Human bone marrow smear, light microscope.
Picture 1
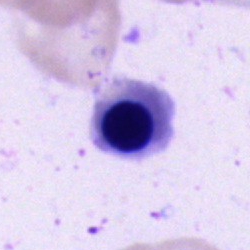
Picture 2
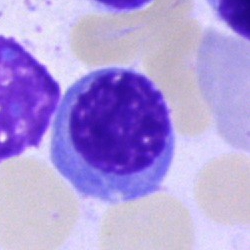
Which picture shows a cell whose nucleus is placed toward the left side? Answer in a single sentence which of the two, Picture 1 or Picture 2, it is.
Toward the left lies the nucleus of the cell in picture 1.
